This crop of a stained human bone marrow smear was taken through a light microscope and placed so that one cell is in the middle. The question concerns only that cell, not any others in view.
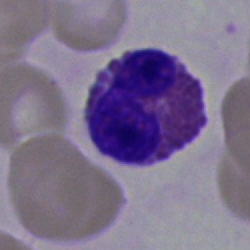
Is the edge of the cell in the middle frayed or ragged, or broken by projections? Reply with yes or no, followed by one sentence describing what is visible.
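Yes. The cell is round with a finely bumpy edge.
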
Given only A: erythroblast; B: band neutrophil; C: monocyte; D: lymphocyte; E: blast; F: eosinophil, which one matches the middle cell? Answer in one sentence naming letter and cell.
The cell in the centre of the crop is an eosinophil, so option F is the correct one.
